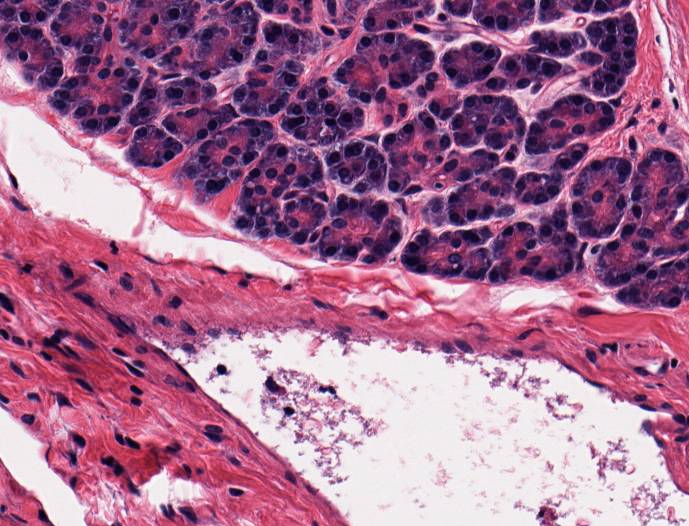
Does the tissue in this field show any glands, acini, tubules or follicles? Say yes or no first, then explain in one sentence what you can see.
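Yes. The acinar cells have purple basal cytoplasm and pinker granular cytoplasm towards the acinar centre.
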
